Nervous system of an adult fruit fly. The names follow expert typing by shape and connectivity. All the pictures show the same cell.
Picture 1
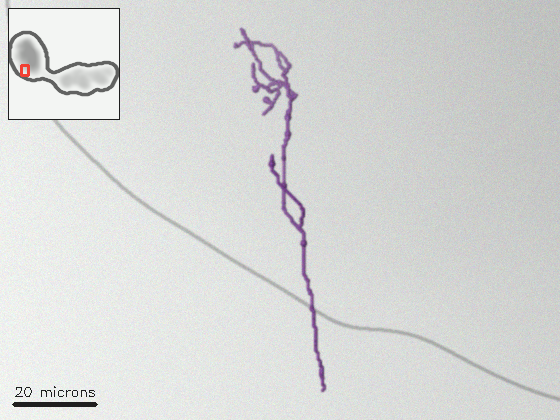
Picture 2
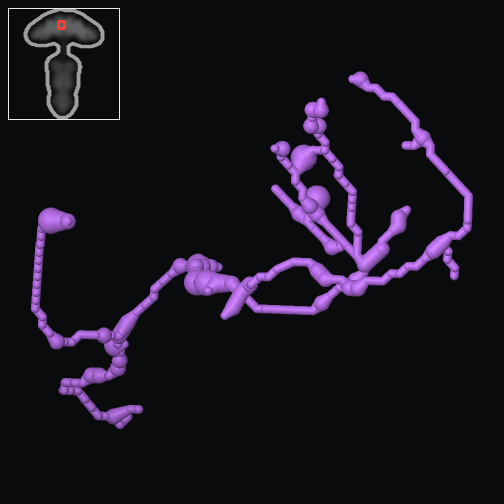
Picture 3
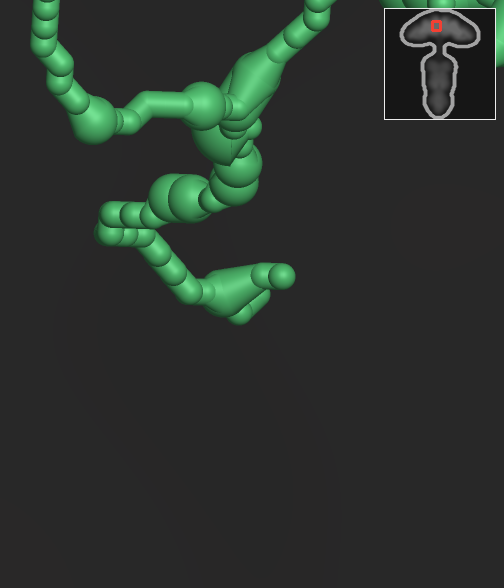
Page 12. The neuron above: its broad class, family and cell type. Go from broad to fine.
sensory neuron entering the brain; class gustatory; LB3a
